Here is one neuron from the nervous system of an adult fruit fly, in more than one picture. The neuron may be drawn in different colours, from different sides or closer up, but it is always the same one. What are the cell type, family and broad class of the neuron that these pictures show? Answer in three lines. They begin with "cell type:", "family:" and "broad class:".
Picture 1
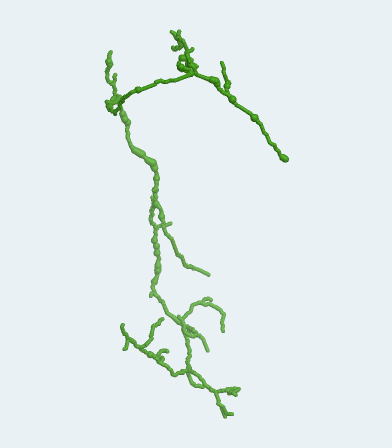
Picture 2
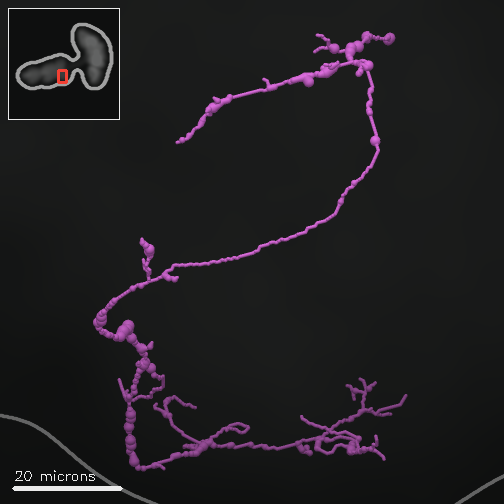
cell type: IN03A080
family: hemilineage 03A
broad class: nerve-cord intrinsic neuron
